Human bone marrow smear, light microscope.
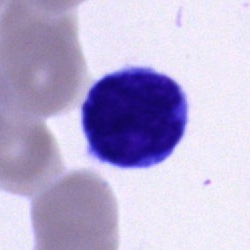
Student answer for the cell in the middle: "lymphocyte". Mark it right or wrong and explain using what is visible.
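Deep blue-purple and coarse in a mottled way, the chromatin of this cell is dense.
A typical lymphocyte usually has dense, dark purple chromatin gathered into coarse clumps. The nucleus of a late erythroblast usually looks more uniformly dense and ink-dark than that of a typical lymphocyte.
The mottled texture here therefore goes with lymphocyte rather than with erythroblast. No nucleoli can be seen in the nucleus.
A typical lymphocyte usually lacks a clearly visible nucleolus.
This feature agrees with lymphocyte. The cytoplasm is so scant that it is barely visible around the nucleus.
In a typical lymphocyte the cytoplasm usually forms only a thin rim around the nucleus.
This scant cytoplasm also agrees with lymphocyte. The cell has a roughly round outline and shows no granules or vacuoles. Taken feature by feature, the name lymphocyte fits this cell, and erythroblast does not.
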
